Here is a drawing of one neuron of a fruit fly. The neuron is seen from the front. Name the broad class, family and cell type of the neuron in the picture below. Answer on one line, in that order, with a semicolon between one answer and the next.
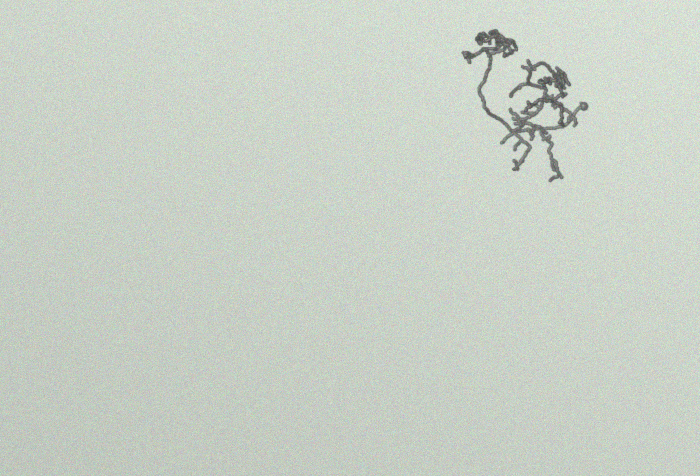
central-brain intrinsic neuron; hemilineage LHp3; CB1901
